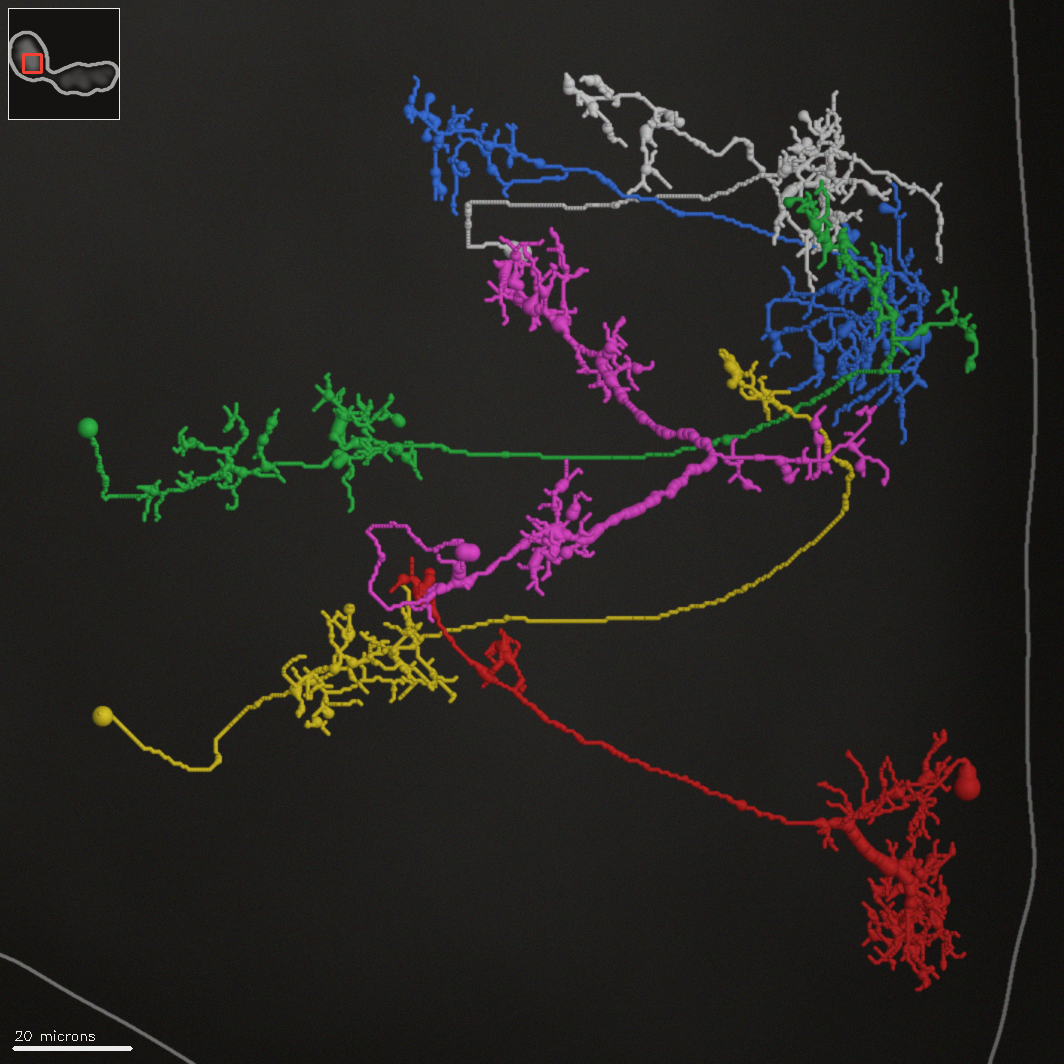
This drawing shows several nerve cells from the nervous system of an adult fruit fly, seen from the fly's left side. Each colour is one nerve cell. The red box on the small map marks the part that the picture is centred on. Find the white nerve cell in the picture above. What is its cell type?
TmY20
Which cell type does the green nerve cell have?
TmY5a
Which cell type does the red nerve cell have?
Y3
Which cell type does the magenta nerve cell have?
TmY17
